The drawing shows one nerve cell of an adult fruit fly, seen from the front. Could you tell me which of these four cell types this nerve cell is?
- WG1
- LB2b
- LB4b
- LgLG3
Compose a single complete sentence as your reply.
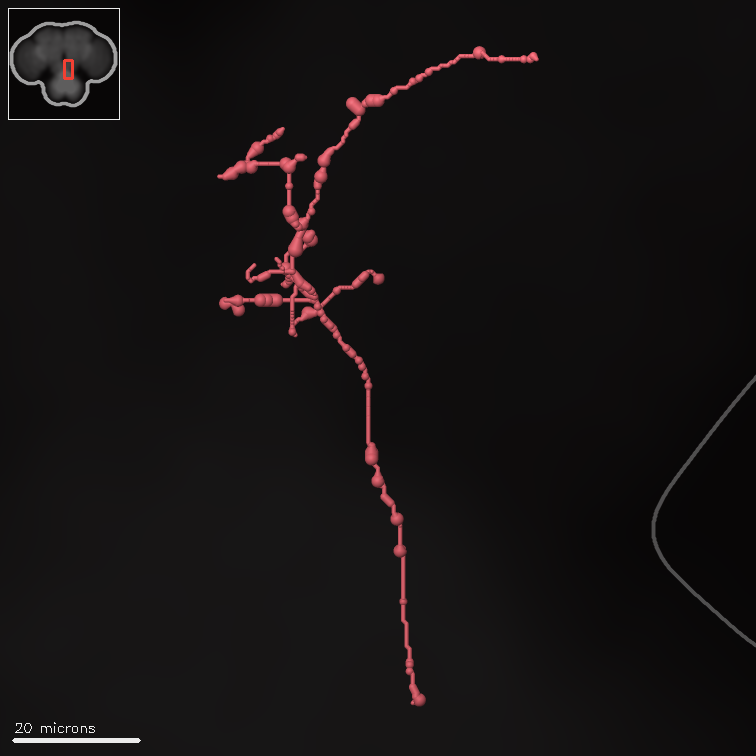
Included in the cell type LB4b is this nerve cell.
